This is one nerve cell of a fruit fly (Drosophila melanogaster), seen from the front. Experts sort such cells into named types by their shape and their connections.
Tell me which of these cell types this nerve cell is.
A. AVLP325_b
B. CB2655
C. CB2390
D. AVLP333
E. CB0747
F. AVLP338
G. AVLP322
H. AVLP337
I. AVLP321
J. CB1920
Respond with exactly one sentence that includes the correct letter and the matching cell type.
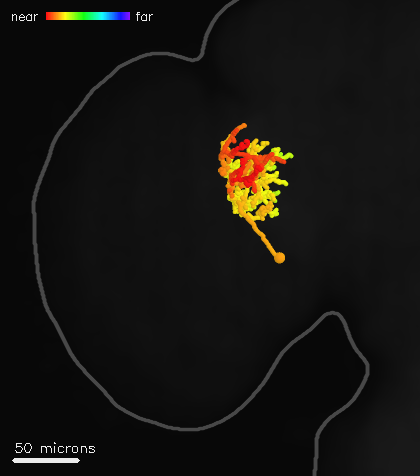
The nerve cell belongs to the cell type AVLP337, given as option H.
